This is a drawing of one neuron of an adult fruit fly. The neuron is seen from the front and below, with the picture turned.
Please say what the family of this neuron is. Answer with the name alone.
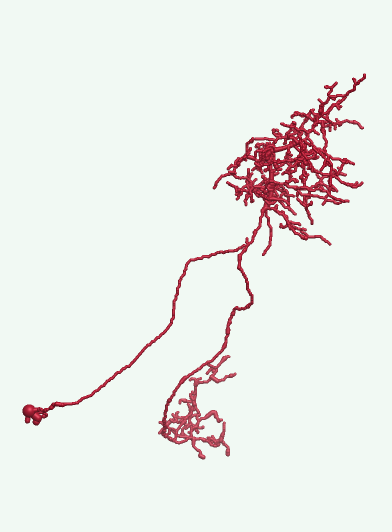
hemilineage VLPl&d1_lateral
